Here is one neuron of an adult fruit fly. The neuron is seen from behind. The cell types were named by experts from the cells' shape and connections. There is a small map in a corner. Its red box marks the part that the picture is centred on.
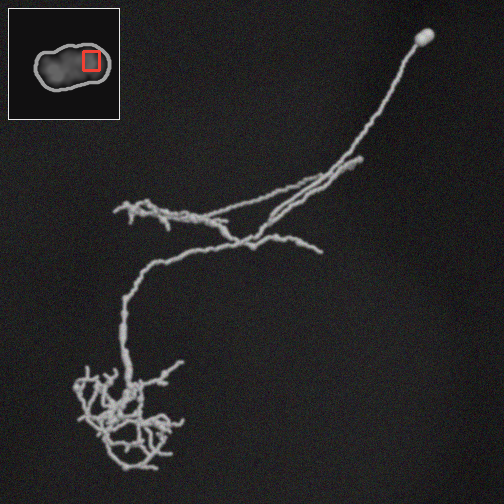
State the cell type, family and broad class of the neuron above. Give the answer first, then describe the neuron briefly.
It is of cell type LC6. Its family is hemilineage VPNd3. It is a visual projection neuron. The cell body can be seen at the upper right of the picture. In this view it is about as wide as it is tall.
